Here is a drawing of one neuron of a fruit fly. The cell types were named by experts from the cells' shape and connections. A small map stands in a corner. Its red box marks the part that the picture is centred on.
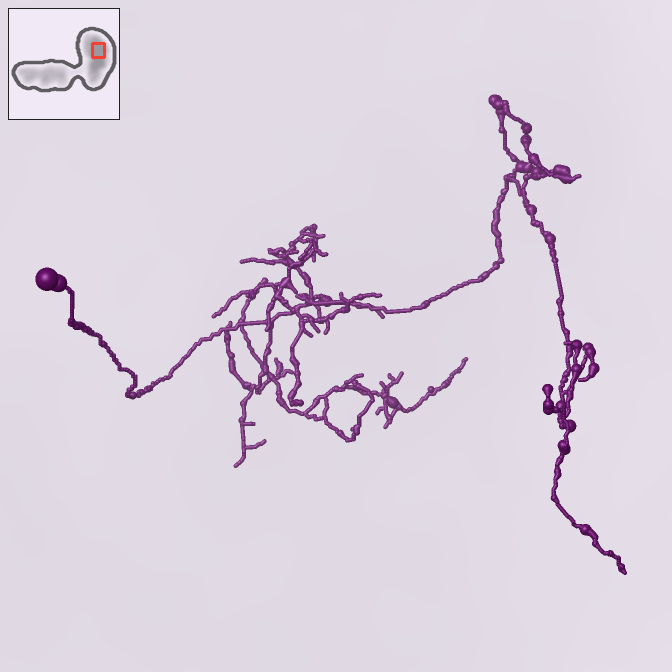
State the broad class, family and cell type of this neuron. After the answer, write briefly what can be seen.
This is a central-brain intrinsic neuron. Its family is called class CX. The cell type is FS1A_a. The cell body can be seen on the left of the picture. The picture shows dozens of branch ends.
